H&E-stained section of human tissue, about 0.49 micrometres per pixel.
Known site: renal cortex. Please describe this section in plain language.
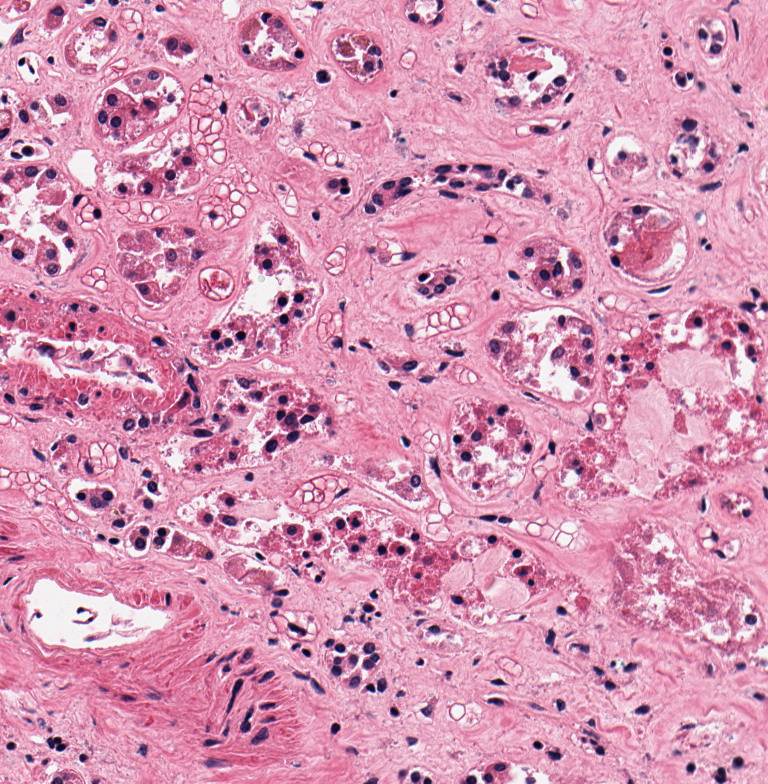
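Numerous small rounded nests of cells fill the field, separated by dense pink fibrous stroma. Cells within the nests have small, round, darkly stained nuclei. Near the bottom left, a bundle of spindle cells with elongated nuclei lies within the stroma. An irregular, largely empty white lumen occupies the lower left.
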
